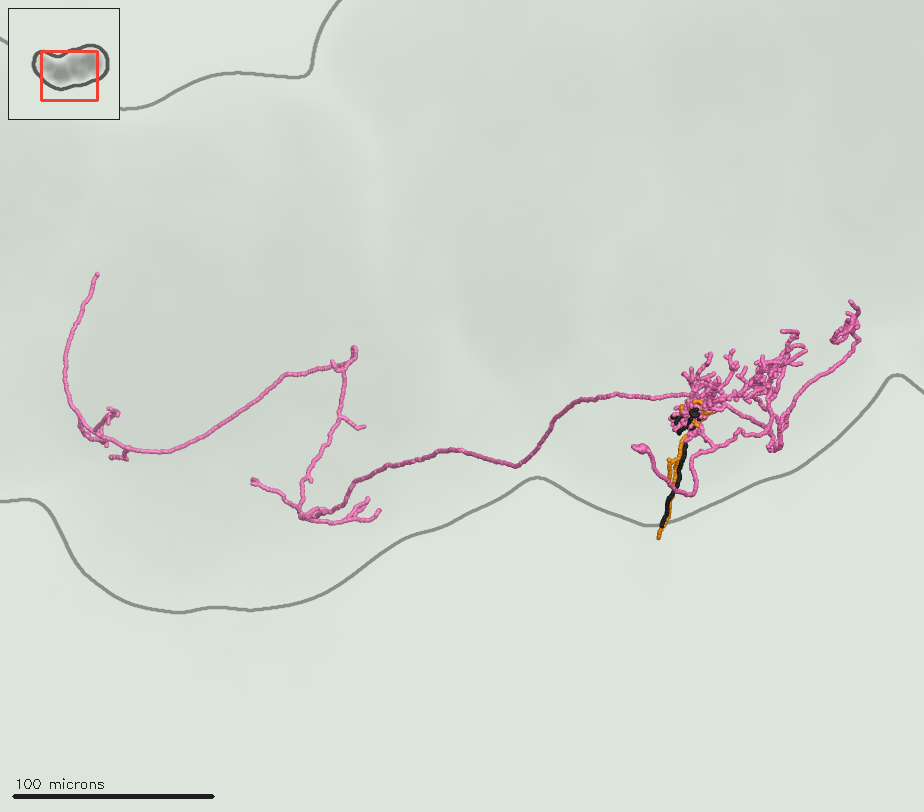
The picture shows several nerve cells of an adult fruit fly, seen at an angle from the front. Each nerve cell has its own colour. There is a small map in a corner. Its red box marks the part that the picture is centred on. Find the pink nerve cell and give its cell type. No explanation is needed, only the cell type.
DNg67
